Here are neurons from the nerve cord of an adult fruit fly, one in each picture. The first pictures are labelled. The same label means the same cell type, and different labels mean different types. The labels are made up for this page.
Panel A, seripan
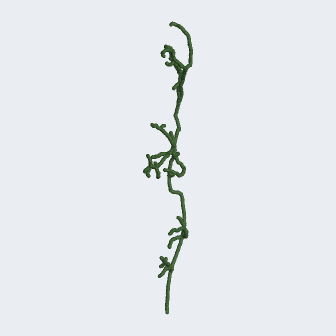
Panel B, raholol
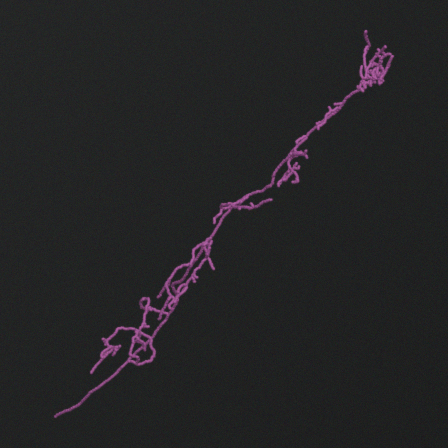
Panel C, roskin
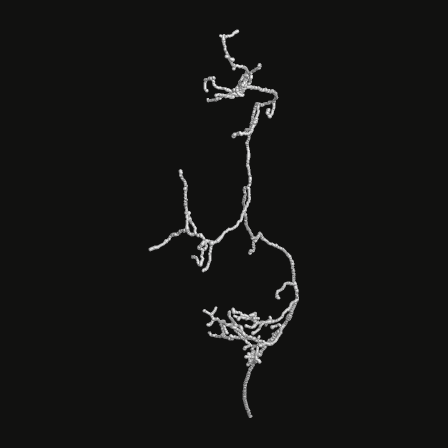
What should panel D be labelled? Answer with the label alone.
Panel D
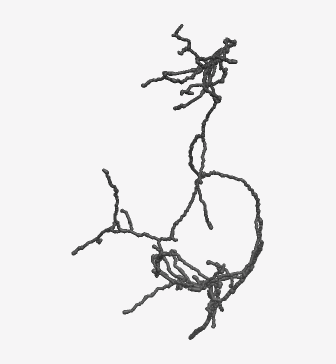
roskin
